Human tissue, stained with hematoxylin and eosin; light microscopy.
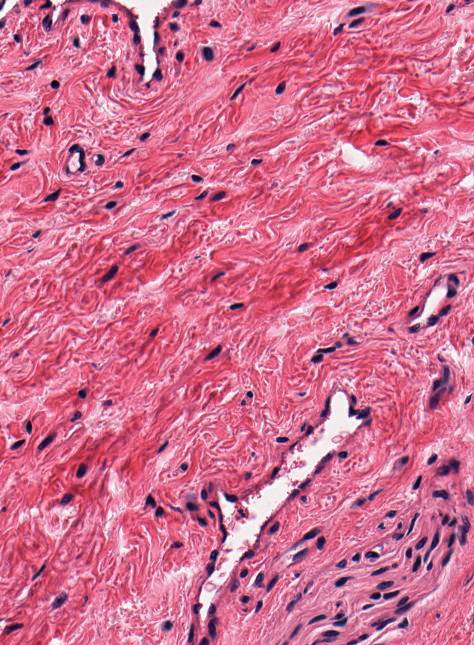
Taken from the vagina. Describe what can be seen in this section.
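First, the field is almost entirely dense pink collagenous connective tissue. Second, its bundles are wavy and interlacing, not straight. Third, dark fibroblast nuclei, spindle-shaped and oval, lie sparsely between the bundles. Finally, these nuclei are more crowded in the lower right corner than elsewhere.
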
